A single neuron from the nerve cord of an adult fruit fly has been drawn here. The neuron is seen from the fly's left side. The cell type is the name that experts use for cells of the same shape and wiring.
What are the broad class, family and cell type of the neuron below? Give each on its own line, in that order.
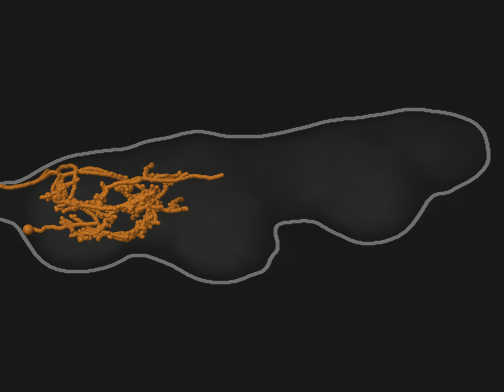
ascending neuron
hemilineage 02A
AN02A016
